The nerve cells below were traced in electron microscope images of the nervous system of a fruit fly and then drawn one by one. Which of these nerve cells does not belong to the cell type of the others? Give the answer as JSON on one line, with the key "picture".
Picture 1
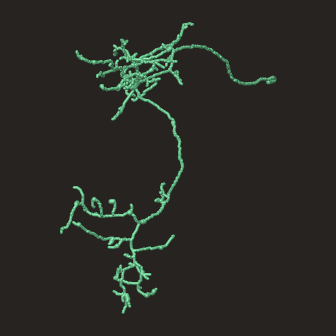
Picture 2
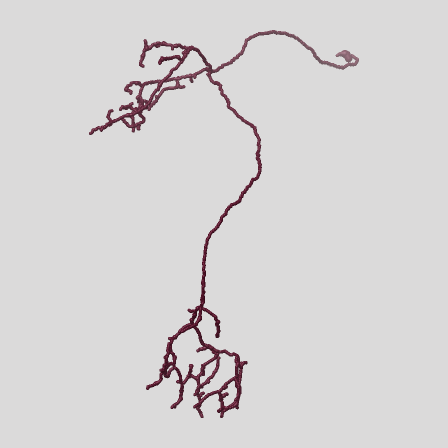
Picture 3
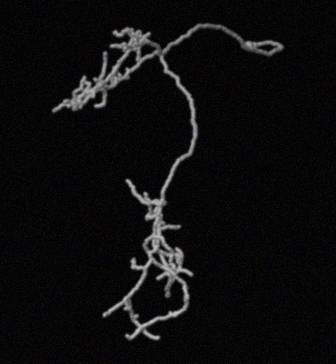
{"picture": 1}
